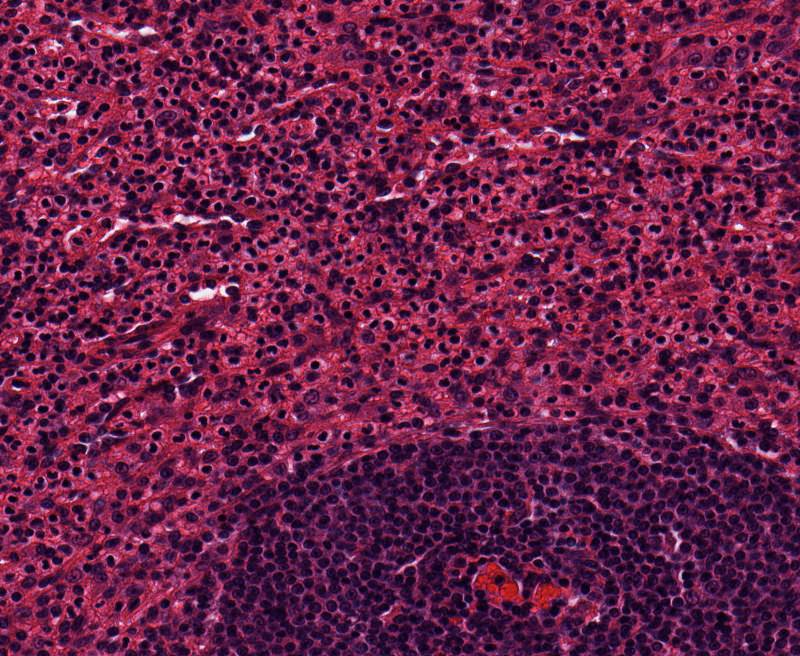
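Spleen. A curved boundary separates a paler pink upper region from a dense dark purple region at lower centre and right. The dark region holds closely packed small lymphocytes: round dark nuclei, very little cytoplasm. Upper cells have round nuclei, more pink cytoplasm and wider spacing.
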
